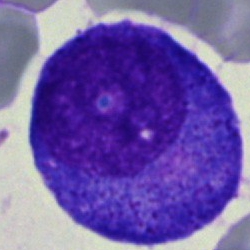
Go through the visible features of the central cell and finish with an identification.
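In the central cell, the nucleus lies off-centre, displaced toward the upper left. Its chromatin is dark purple with a fine stippling. Along the lower right side, the cytoplasm forms a blue-violet crescent. The cell is a promyelocyte.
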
